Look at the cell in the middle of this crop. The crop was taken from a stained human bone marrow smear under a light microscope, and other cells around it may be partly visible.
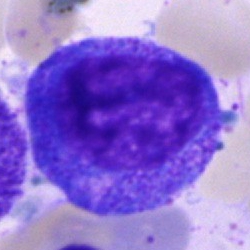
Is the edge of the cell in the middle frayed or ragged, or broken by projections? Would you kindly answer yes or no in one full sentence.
No, the outline of the cell is not ragged or frayed; it is smooth.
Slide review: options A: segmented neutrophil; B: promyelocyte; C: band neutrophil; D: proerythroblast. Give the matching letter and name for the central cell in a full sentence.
Option B correctly states that the central cell is a promyelocyte.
